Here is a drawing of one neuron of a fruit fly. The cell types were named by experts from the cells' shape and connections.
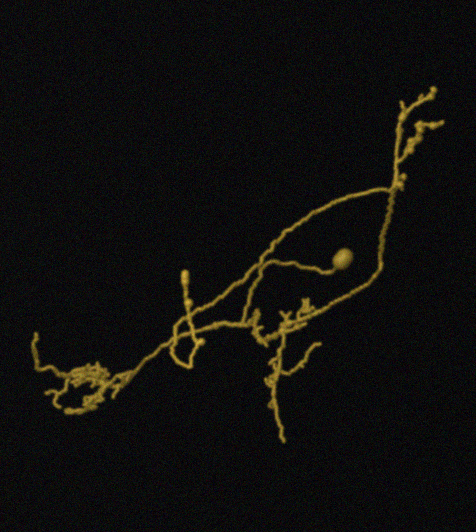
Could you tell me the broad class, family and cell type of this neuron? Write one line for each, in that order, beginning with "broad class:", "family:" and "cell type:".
broad class: central-brain intrinsic neuron
family: hemilineage AOTUv3_ventral
cell type: AOTU039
